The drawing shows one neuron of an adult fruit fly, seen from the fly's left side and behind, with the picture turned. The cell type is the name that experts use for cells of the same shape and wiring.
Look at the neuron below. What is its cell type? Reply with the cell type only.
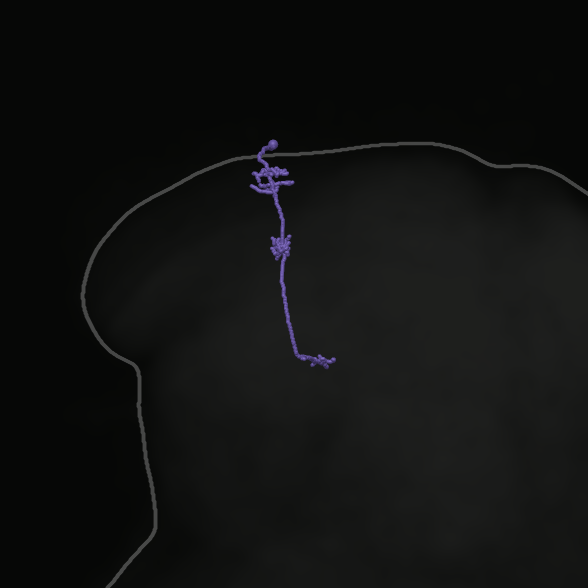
Tm6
